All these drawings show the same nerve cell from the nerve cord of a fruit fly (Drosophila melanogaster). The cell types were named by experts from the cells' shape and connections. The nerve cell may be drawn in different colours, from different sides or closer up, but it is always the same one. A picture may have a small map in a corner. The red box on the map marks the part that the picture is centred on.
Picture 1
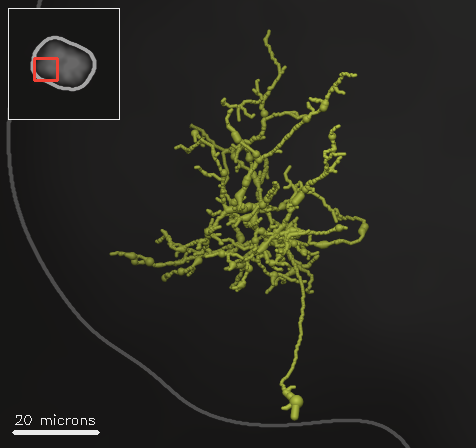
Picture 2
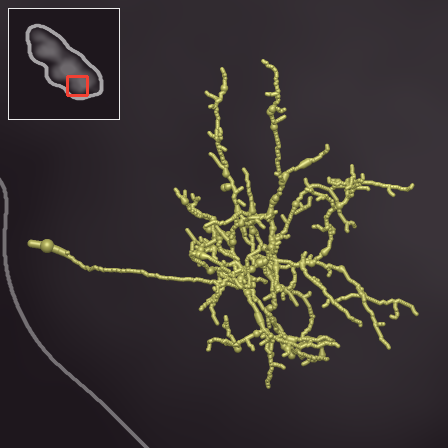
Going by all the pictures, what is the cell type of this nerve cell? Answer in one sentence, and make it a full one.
The nerve cell has IN20A.22A040 as its cell type.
